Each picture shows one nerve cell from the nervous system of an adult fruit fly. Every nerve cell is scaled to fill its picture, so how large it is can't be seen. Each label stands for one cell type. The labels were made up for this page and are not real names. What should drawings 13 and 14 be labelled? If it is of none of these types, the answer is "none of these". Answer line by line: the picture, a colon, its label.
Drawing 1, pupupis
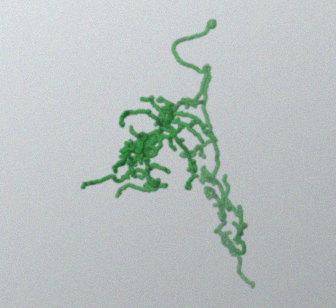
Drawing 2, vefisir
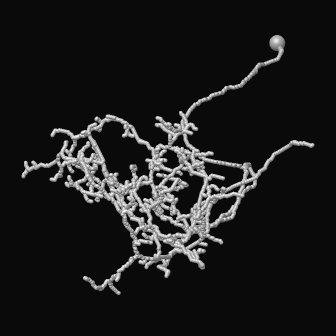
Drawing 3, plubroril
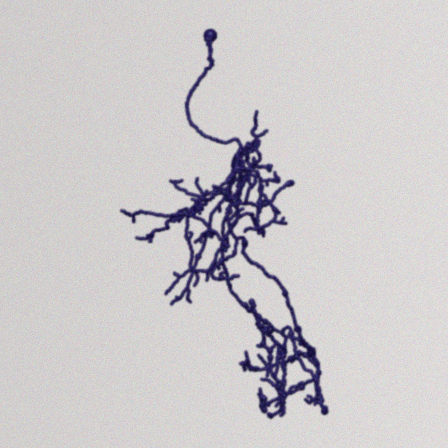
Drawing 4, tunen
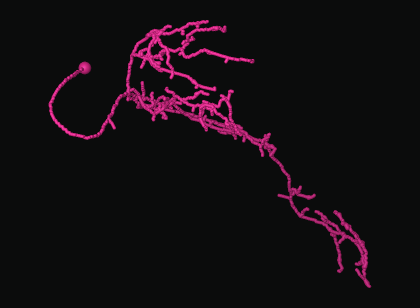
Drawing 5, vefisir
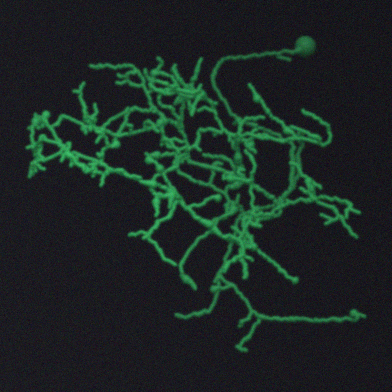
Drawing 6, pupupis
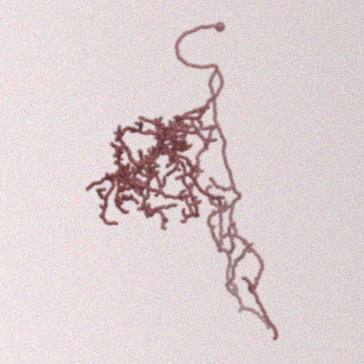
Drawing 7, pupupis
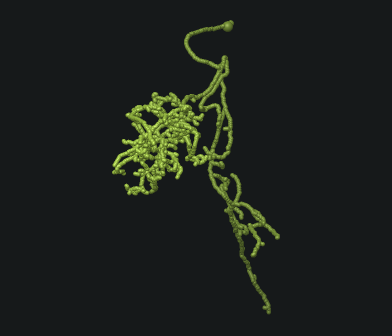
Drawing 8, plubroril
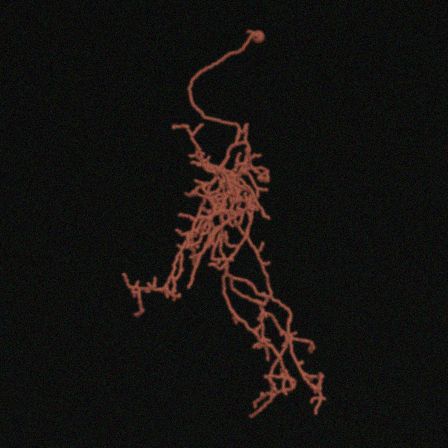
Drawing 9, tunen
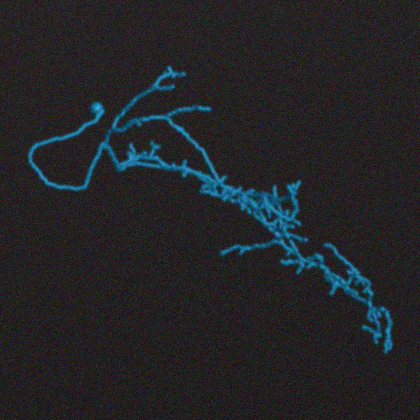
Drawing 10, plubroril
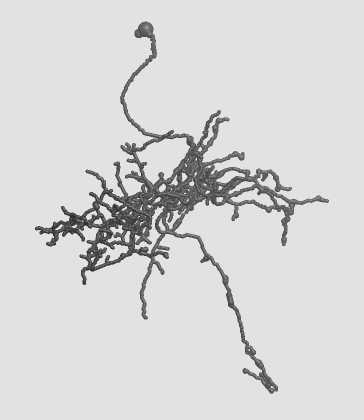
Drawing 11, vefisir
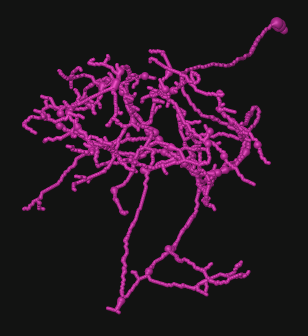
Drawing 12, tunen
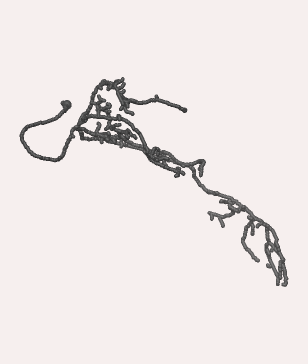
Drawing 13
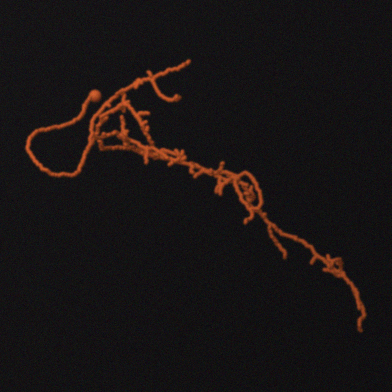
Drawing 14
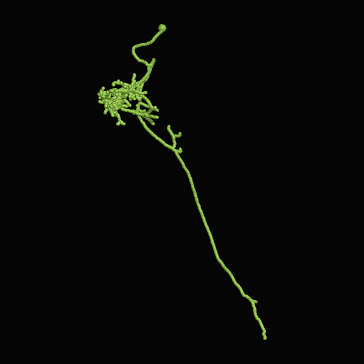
13: tunen
14: none of these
